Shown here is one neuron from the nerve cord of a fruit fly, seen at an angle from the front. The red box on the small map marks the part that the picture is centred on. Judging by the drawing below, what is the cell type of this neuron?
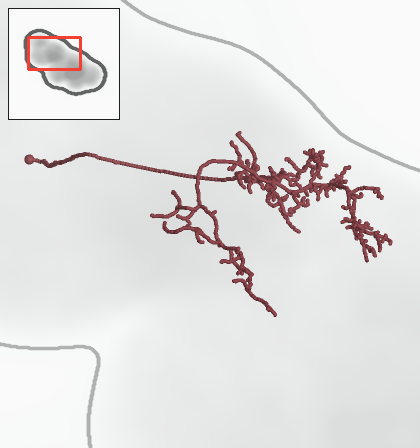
IN06A097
